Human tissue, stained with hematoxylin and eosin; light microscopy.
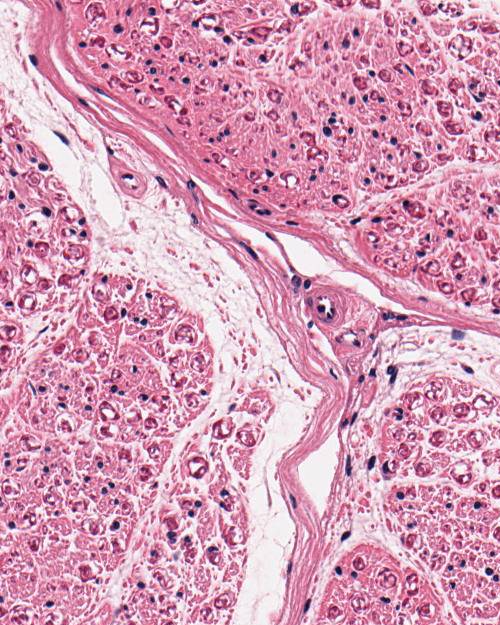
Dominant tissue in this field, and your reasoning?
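The field mainly shows a nerve fascicle. It is divided into several rounded bundles of fibres, with connective tissue septa between them. Within the bundles the fibres are cut in cross section, appearing as many small round profiles.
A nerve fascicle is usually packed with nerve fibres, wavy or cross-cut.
Small dark nuclei lie sparsely scattered among the fibres, and a small blood vessel runs in the septum near the centre.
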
